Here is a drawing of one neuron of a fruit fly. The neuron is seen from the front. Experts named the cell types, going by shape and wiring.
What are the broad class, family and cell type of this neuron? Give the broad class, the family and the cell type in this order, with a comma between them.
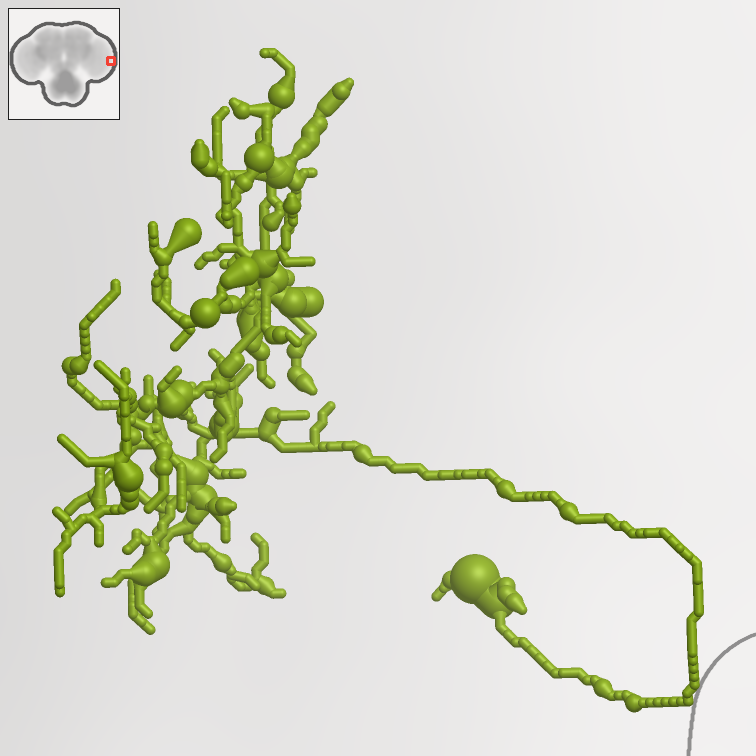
optic-lobe intrinsic neuron, Cm, Cm3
